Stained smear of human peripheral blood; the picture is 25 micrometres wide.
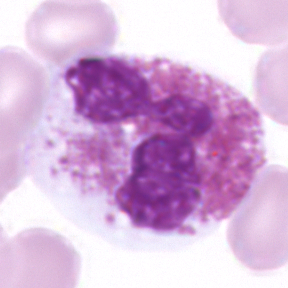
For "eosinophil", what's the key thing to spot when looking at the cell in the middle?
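Fits eosinophil: nuclear chromatin dense and dark purple.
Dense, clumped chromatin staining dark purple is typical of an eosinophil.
Otherwise seen: no nucleoli visible in the nucleus. Granules most densely packed on the right side of the cell. Cytoplasm between the granules pale rather than blue.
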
